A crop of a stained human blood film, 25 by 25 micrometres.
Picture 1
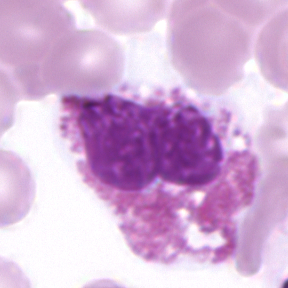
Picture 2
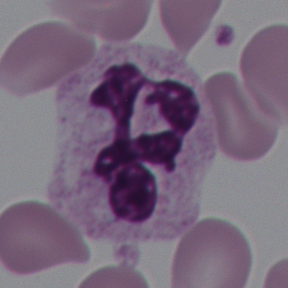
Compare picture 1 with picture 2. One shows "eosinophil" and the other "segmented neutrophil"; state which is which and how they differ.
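Eosinophil in picture 1; segmented neutrophil in picture 2. Nucleus: picture 1, two lobes side by side across the upper cell; picture 2, more than two lobes.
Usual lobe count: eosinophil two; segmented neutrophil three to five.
Chromatin dense and dark purple in both; no nucleoli in either.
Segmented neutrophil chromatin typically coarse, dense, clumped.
Granules: picture 1, cytoplasm packed with pinkish-red granules, nucleus left mostly uncovered, outline irregular and ragged with granules; picture 2, fine lilac granules, evenly scattered.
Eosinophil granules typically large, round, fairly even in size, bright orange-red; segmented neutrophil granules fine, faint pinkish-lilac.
Cytoplasm, picture 2: abundant, pale pinkish-lilac.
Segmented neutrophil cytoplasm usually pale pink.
Picture 2 slightly soft in focus.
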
